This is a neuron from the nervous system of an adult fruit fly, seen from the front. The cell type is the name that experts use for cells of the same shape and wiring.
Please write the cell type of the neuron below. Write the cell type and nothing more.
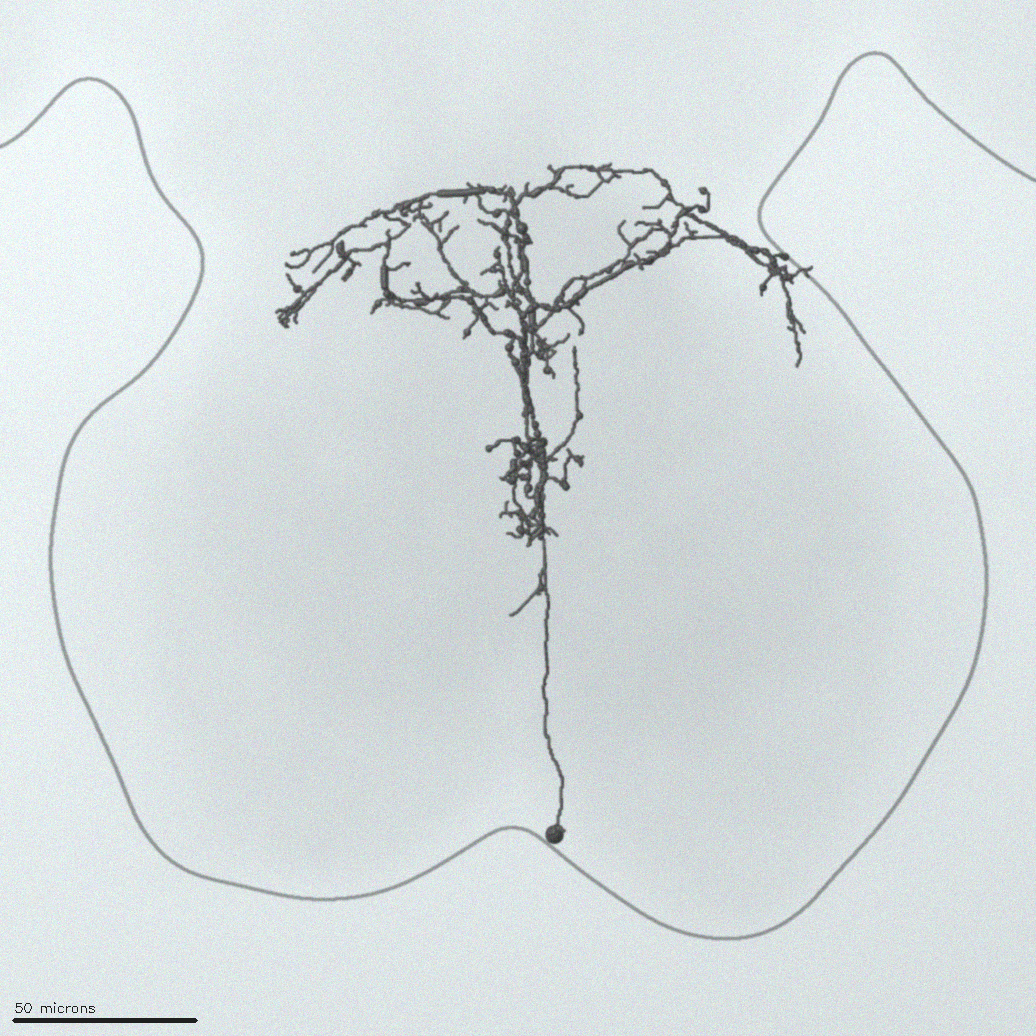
IN00A039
